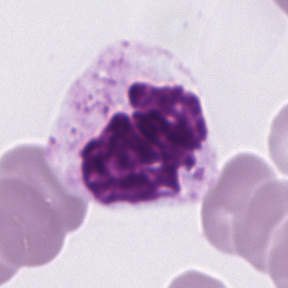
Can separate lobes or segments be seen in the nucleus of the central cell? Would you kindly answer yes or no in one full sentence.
Yes, there is a nucleus divided into separate lobes in this cell.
